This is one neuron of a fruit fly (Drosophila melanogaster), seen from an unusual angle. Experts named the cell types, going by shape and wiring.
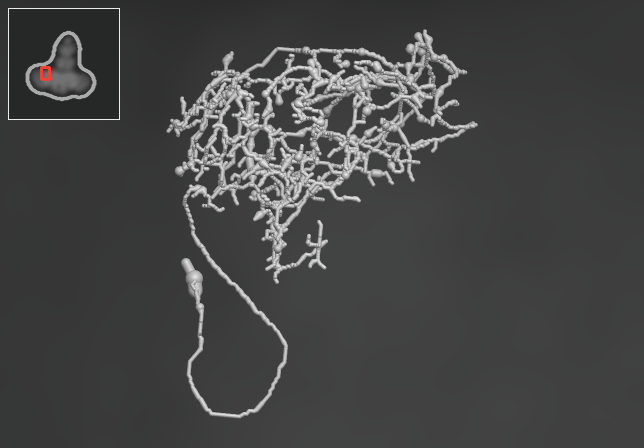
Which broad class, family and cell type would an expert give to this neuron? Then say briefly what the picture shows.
Its broad class is central-brain intrinsic neuron. Its family is hemilineage LHl4_dorsal. The cell type is LHAV4g14. The picture shows dozens of branch ends. In this view it is taller than it is wide.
